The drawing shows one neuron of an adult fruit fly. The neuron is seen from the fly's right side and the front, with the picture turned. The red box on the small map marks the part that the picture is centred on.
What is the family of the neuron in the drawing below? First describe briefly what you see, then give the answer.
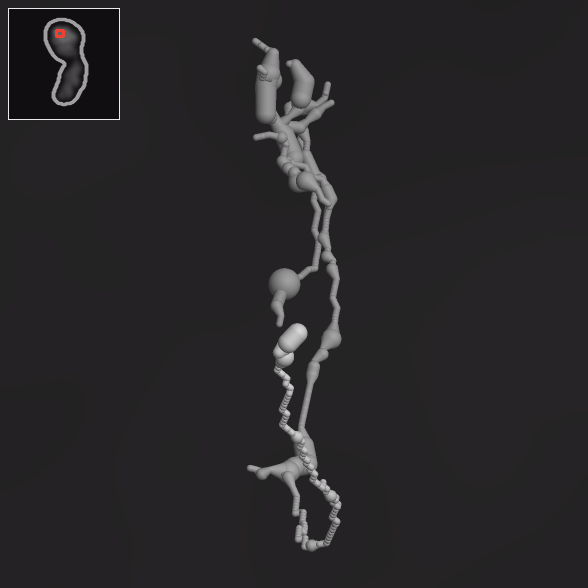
Its cell body lies in the middle of the picture. In this view it is more than twice as tall as it is wide. It is an optic-lobe intrinsic neuron. The family is Tm.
